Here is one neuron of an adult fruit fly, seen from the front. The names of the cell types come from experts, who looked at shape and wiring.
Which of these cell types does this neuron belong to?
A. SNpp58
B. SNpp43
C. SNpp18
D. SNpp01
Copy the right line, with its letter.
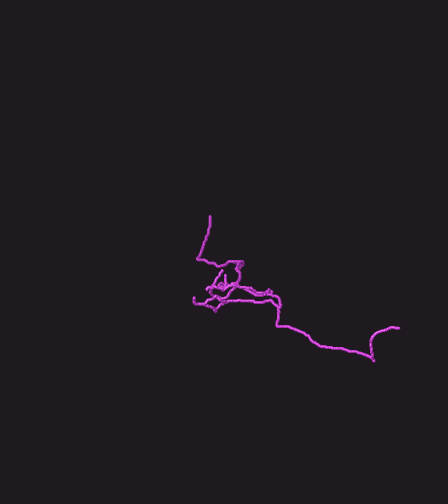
C. SNpp18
